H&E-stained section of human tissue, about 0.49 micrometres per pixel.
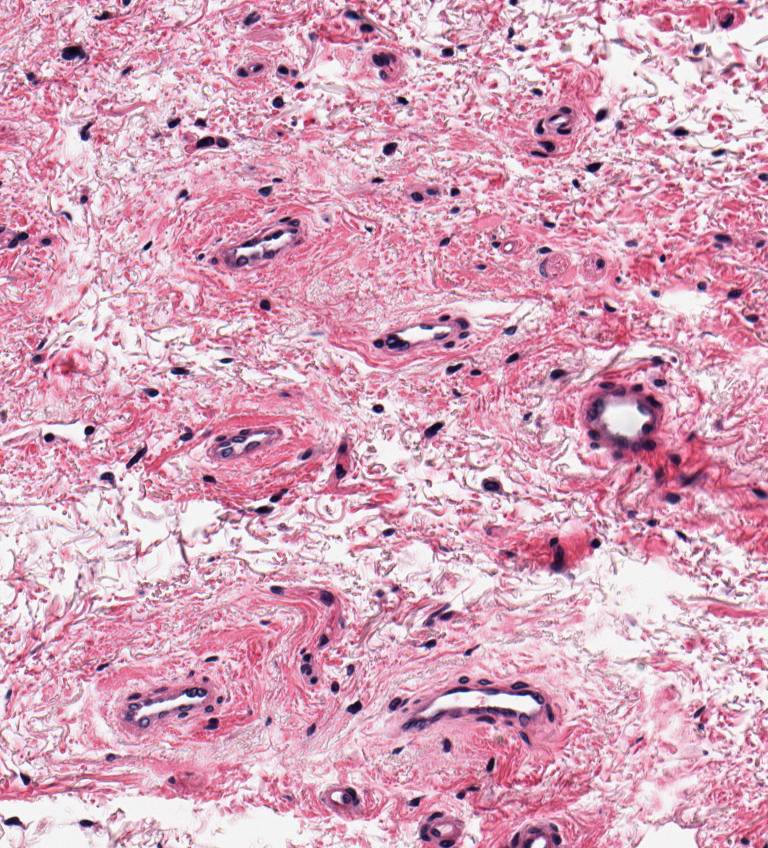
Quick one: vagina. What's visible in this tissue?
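Vessel lumens are narrow or slit-like, largely empty of red blood cells. At the right middle, one vessel has a round open lumen lined by plump dark nuclei. Stroma between vessels is loose, finely fibrillary, with many small pale gaps. No epithelium, glands or fat cells.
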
